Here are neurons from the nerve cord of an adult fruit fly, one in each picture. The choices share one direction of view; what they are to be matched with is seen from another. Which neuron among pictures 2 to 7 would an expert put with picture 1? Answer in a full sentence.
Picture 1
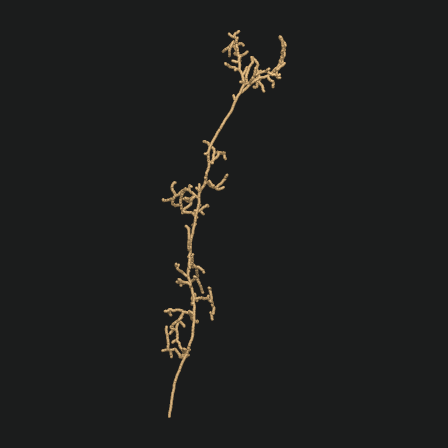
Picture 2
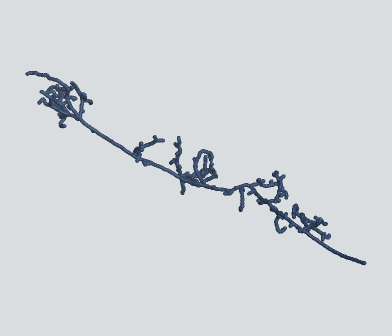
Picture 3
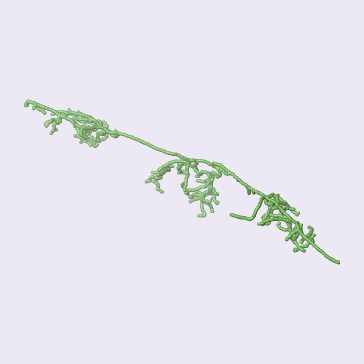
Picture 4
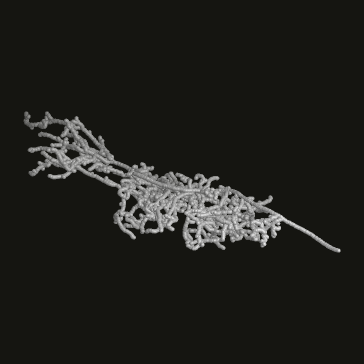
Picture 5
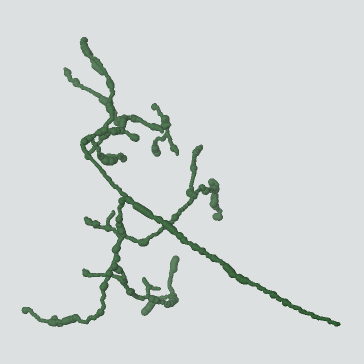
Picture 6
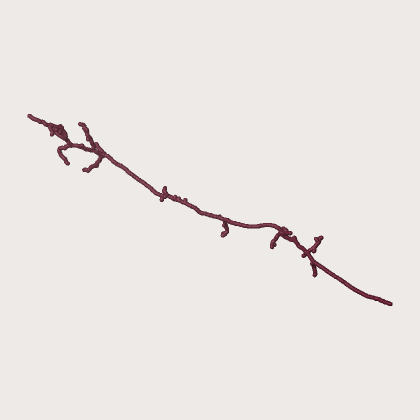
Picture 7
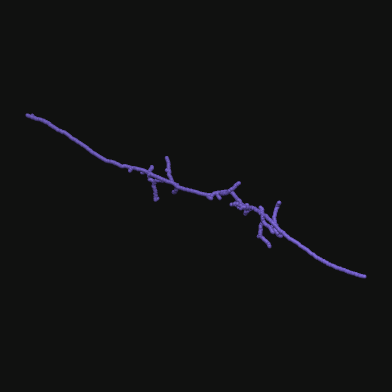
Picture 2 shows a neuron of the same cell type.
